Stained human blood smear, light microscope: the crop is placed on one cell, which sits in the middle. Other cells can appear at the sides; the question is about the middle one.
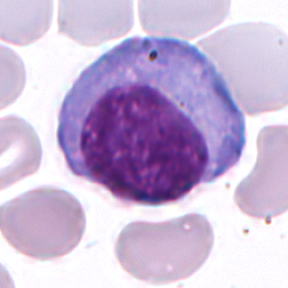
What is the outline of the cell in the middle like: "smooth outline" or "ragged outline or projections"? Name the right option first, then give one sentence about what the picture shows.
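Smooth outline. The cell outline is roughly round with an even edge.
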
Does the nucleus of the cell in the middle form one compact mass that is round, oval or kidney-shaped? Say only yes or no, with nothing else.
Yes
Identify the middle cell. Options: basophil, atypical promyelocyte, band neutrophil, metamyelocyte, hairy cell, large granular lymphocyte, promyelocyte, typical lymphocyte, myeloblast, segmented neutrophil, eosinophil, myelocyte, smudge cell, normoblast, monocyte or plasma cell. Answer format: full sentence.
In this crop, the cell at the very middle is a plasma cell.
